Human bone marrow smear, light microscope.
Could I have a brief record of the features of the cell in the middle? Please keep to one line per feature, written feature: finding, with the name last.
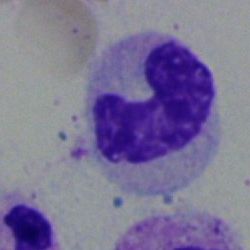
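Nucleus: curved like a kidney, deep notch facing the upper left
Chromatin: dark purple, coarsely clumped
Nucleoli: none visible
Cytoplasm: no vacuoles
Name: band neutrophil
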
